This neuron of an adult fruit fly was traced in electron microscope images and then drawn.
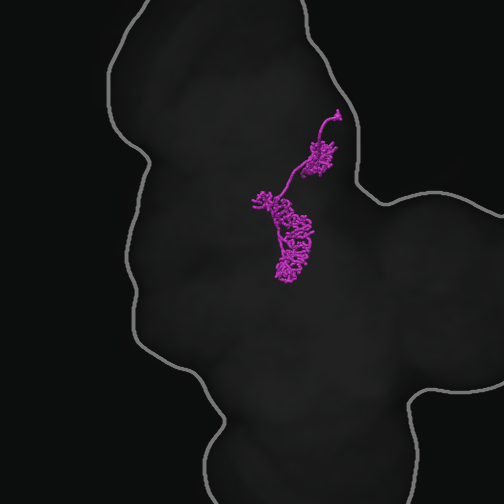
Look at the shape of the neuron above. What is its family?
hemilineage DL1_dorsal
